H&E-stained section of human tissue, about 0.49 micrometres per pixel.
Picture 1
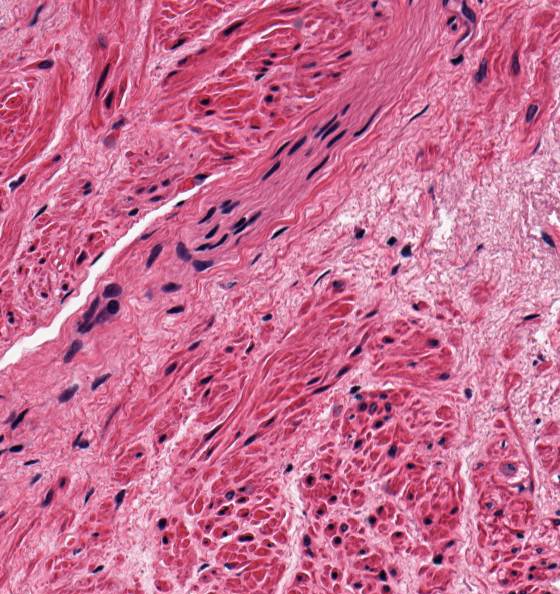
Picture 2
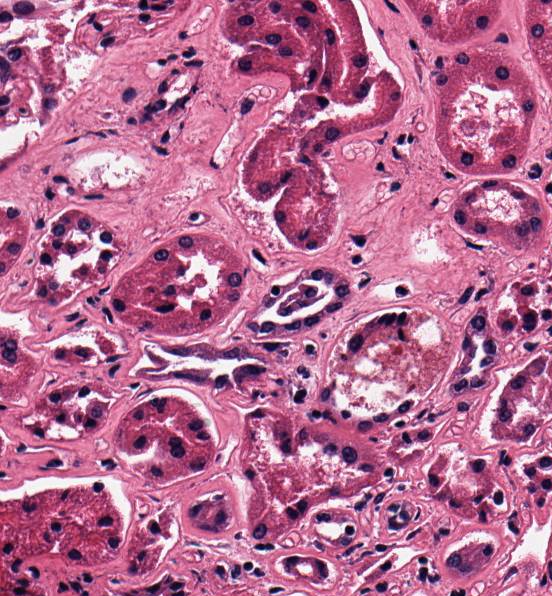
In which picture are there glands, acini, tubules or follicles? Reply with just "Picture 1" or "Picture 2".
Picture 2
